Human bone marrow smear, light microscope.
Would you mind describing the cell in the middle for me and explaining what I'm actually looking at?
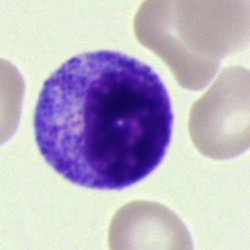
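Round and smooth, the cell outline has no projections from its surface. The cytoplasm is bluish-lilac with a mottled look. Fine purple granules are scattered through it. This is a myelocyte.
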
